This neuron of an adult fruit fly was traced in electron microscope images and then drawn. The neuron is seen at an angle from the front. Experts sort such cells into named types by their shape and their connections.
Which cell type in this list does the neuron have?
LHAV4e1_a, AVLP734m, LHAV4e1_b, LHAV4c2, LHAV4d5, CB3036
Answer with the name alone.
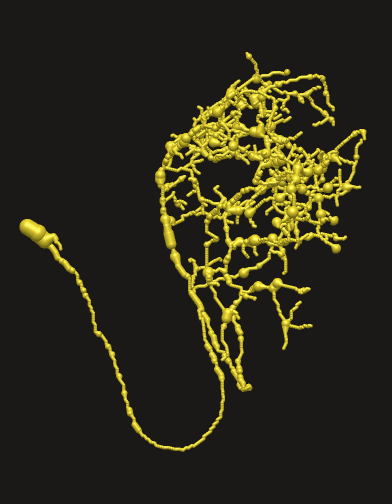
LHAV4e1_b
